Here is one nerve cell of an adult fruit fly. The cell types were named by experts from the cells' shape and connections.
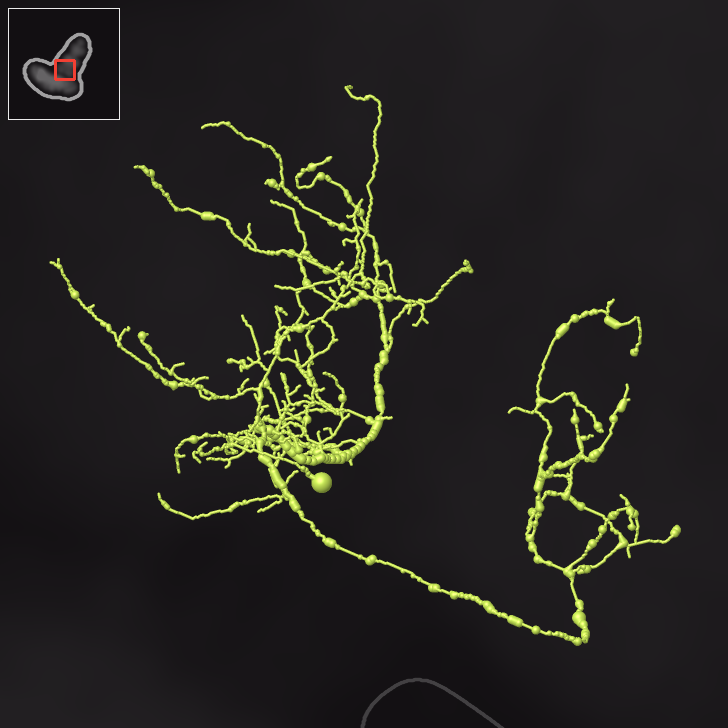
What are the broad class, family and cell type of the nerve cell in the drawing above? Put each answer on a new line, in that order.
nerve-cord intrinsic neuron
hemilineage 01A
IN01A040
